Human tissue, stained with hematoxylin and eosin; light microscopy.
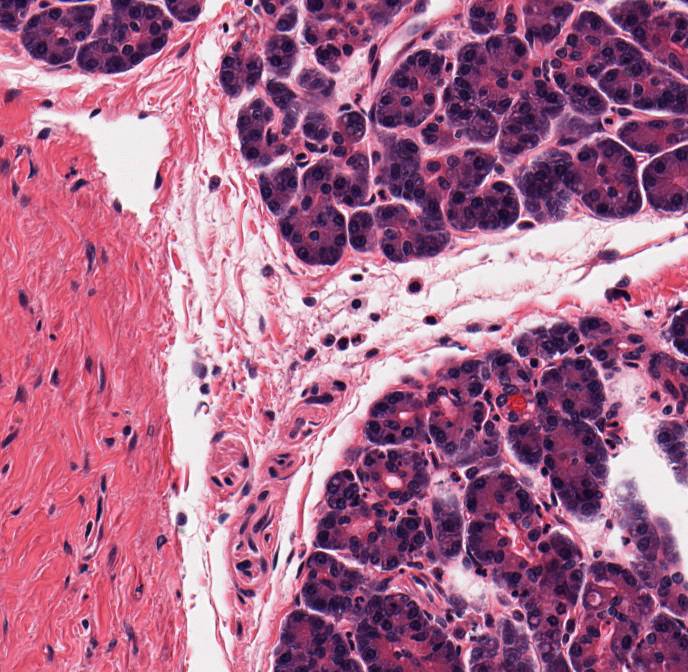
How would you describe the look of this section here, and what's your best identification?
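On the right half I see lobules of glandular tissue, one at top and one at bottom, a strip of loose connective tissue between them. The acinar cells have dark purple, basophilic cytoplasm, and their round nuclei lie toward the outer edge of each acinus. Down the left side runs a broad band of dense pink collagen, its fibres wavy, spindle-shaped nuclei scattered through it. This is pancreas.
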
